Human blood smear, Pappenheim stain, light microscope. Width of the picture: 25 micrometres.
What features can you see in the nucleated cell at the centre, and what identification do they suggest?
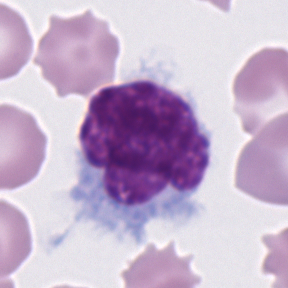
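Nucleus about 11 micrometres across; no nucleoli visible. Cytoplasm pale blue, widest on the lower-left side of the nucleus. Border frayed into fine hair-like projections. Cell type: hairy cell.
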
